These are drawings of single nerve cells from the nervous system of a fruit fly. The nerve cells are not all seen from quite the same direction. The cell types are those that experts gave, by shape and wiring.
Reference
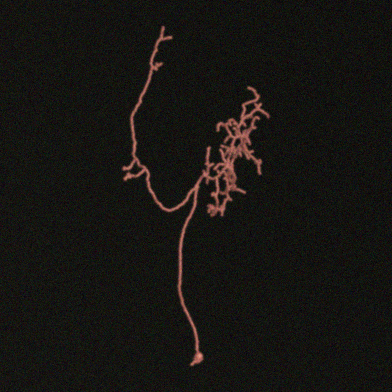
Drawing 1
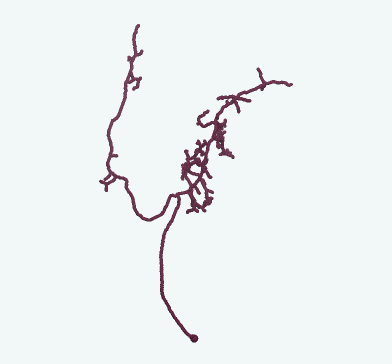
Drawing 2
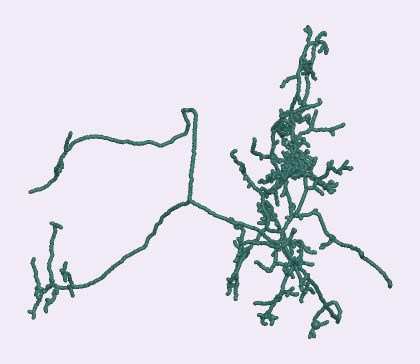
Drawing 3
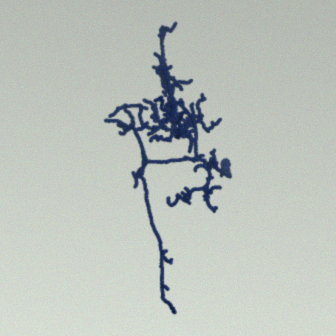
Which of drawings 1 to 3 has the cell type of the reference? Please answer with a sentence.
The nerve cell in drawing 1 is of the same cell type.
